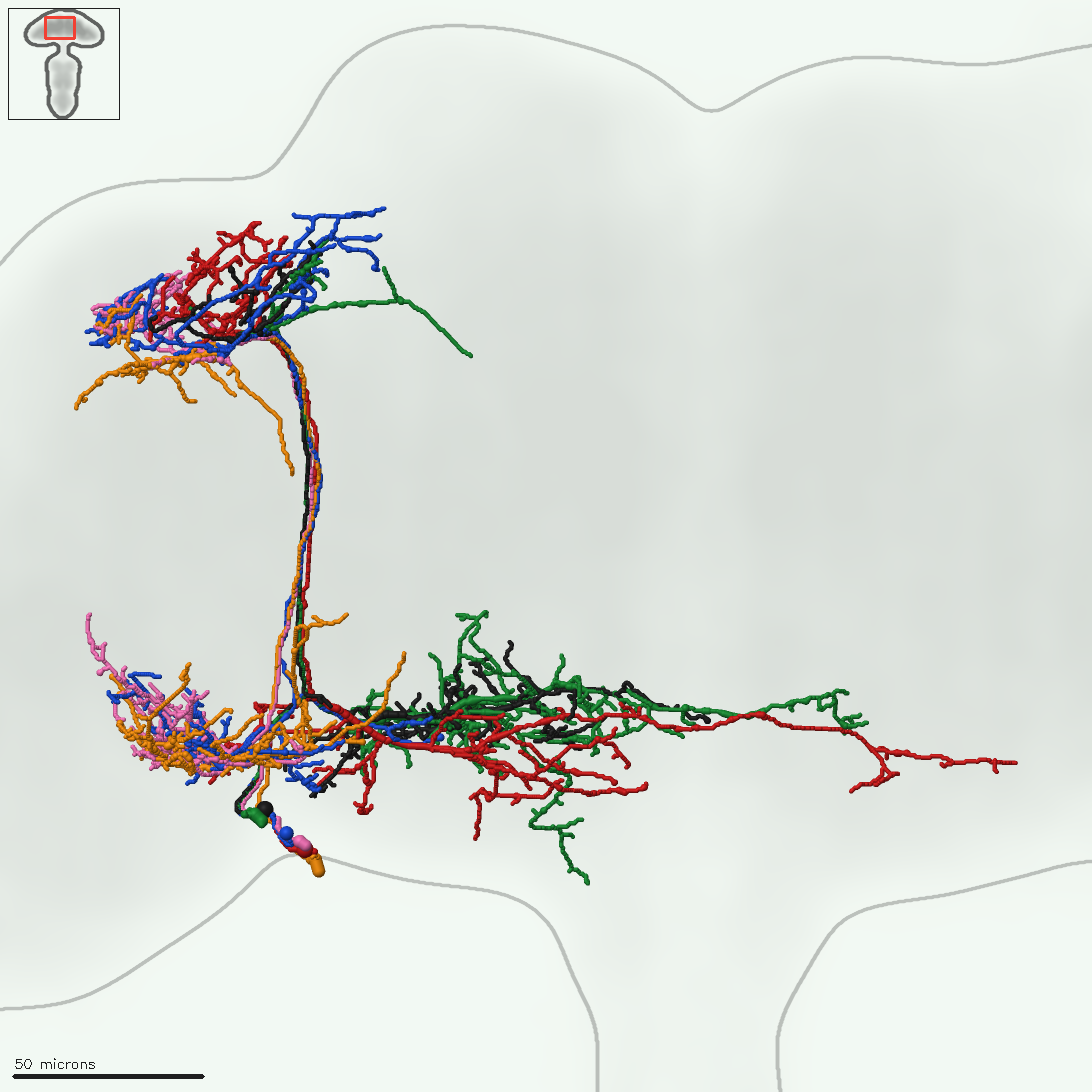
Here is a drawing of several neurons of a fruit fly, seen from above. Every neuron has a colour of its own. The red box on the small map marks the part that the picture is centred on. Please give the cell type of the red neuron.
AOTU050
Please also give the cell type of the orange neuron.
AOTU056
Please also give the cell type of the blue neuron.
AOTU054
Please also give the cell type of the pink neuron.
AOTU055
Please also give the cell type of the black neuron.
AOTU053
